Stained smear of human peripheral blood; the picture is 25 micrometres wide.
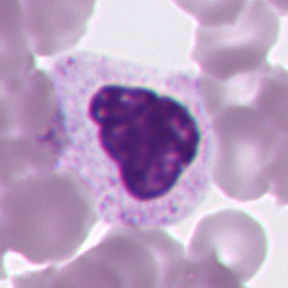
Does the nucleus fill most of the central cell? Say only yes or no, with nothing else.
No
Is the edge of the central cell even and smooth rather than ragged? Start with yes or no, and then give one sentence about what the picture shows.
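No. The cell outline is irregular, with a ragged, frayed edge on its left side.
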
